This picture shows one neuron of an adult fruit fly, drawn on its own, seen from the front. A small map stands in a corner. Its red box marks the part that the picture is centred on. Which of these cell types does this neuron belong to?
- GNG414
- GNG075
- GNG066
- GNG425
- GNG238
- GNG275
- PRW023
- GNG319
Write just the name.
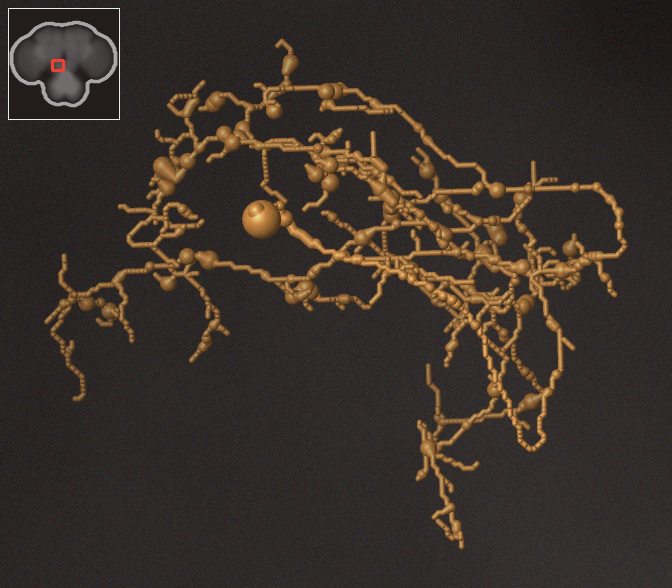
GNG414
